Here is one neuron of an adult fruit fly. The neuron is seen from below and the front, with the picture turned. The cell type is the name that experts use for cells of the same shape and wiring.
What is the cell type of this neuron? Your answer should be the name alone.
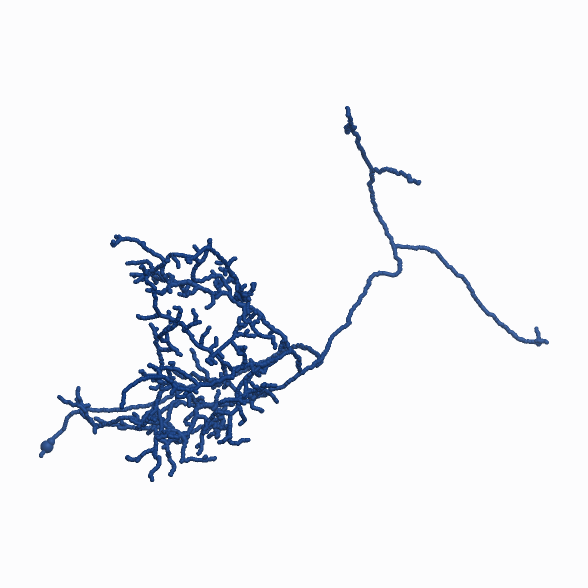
IN23B028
